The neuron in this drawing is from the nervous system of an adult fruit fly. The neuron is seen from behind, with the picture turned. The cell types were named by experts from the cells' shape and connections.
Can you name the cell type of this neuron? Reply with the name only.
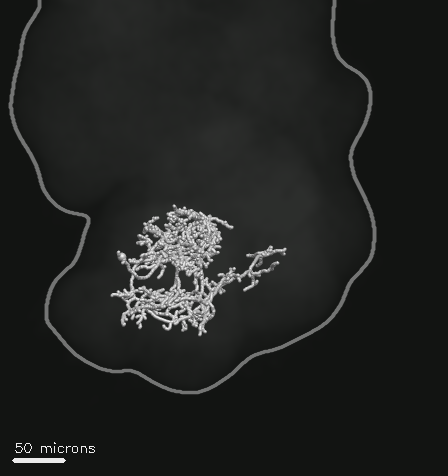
INXXX031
